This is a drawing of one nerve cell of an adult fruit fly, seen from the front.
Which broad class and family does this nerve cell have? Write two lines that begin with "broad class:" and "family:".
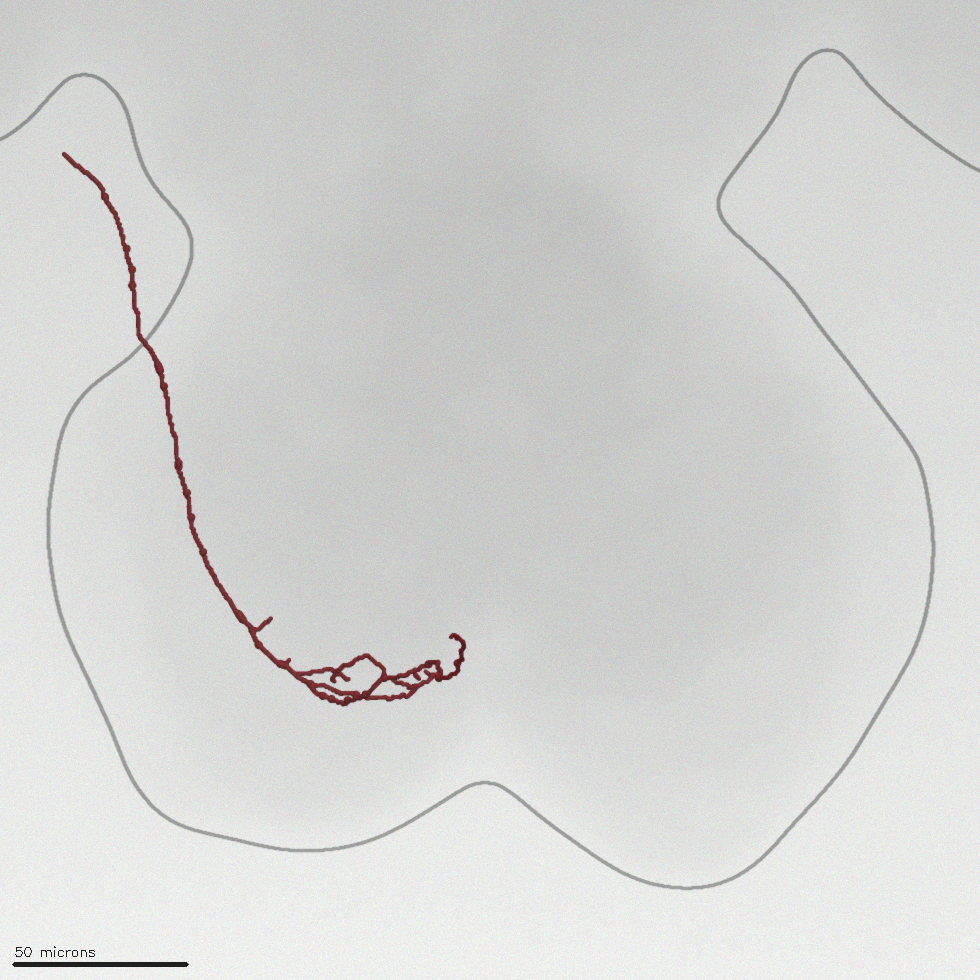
broad class: sensory neuron entering the nerve cord
family: class mechanosensory tactile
